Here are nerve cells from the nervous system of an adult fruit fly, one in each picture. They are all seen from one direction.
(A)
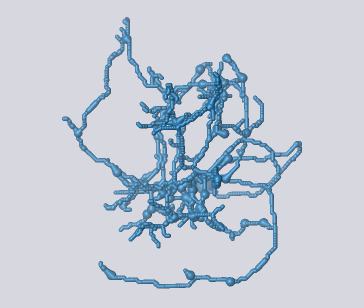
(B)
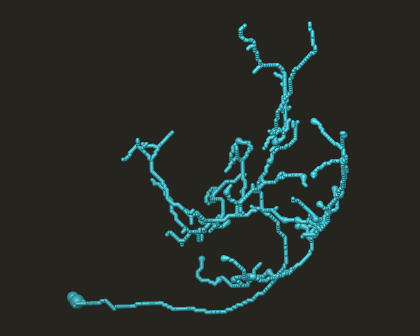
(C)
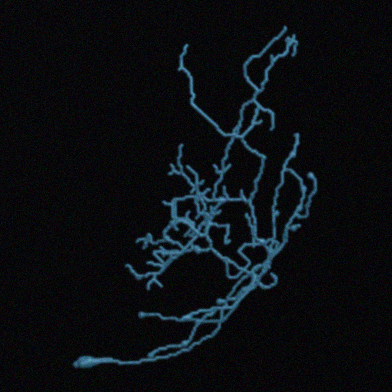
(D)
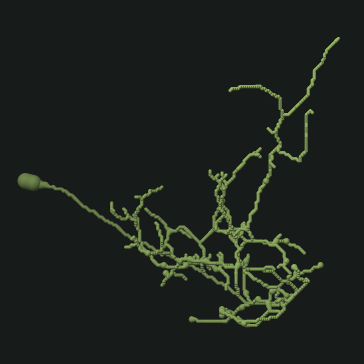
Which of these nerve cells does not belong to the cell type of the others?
A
